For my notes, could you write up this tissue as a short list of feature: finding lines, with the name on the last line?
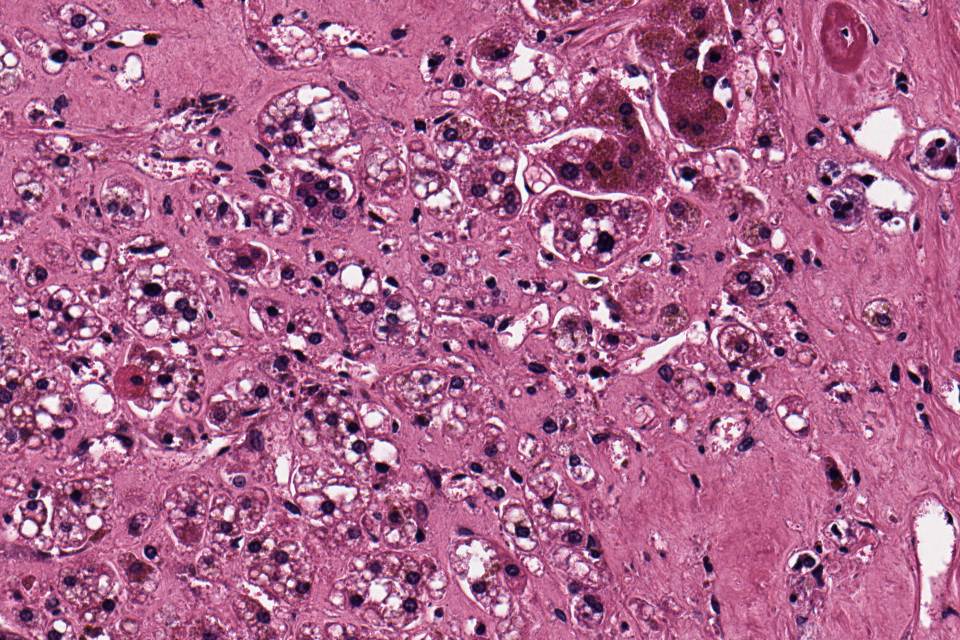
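Arrangement: small rounded nests and clusters, pink fibrous stroma between them, across most of the field
Nuclei: in the nested cells, small, round, darkly stained
Top right: now a group of larger cells, dense cytoplasm holding brown granular pigment
Right side: stroma widening, nests growing sparser, scattered spindle-shaped nuclei in the fibrous tissue
Name: adrenal gland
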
